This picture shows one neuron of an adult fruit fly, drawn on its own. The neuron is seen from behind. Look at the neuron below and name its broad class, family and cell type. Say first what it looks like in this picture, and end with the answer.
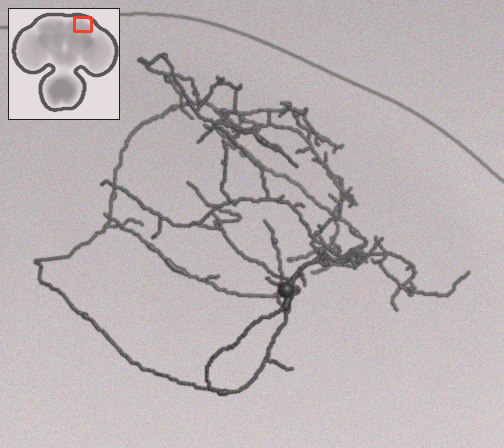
Dozens of branch ends can be seen. As drawn here it is wider than it is tall. It is a central-brain intrinsic neuron. Its family is hemilineage DL1_dorsal. Its cell type is SLP369.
